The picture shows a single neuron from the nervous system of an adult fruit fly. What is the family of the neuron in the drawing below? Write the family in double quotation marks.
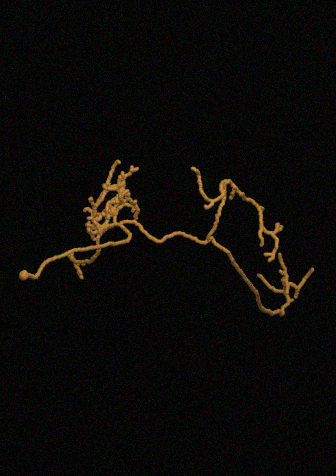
"hemilineage 07B"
